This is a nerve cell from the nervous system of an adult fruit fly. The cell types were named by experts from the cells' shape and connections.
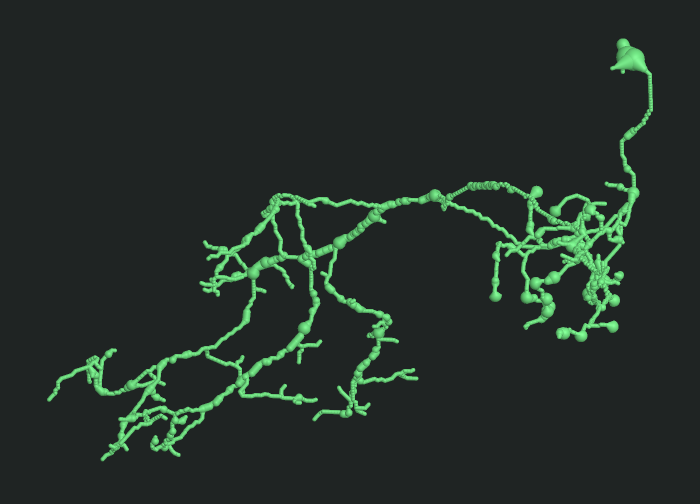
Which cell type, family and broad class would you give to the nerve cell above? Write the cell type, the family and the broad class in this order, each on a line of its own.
SMP324
hemilineage DM3_dorso_lateral
central-brain intrinsic neuron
